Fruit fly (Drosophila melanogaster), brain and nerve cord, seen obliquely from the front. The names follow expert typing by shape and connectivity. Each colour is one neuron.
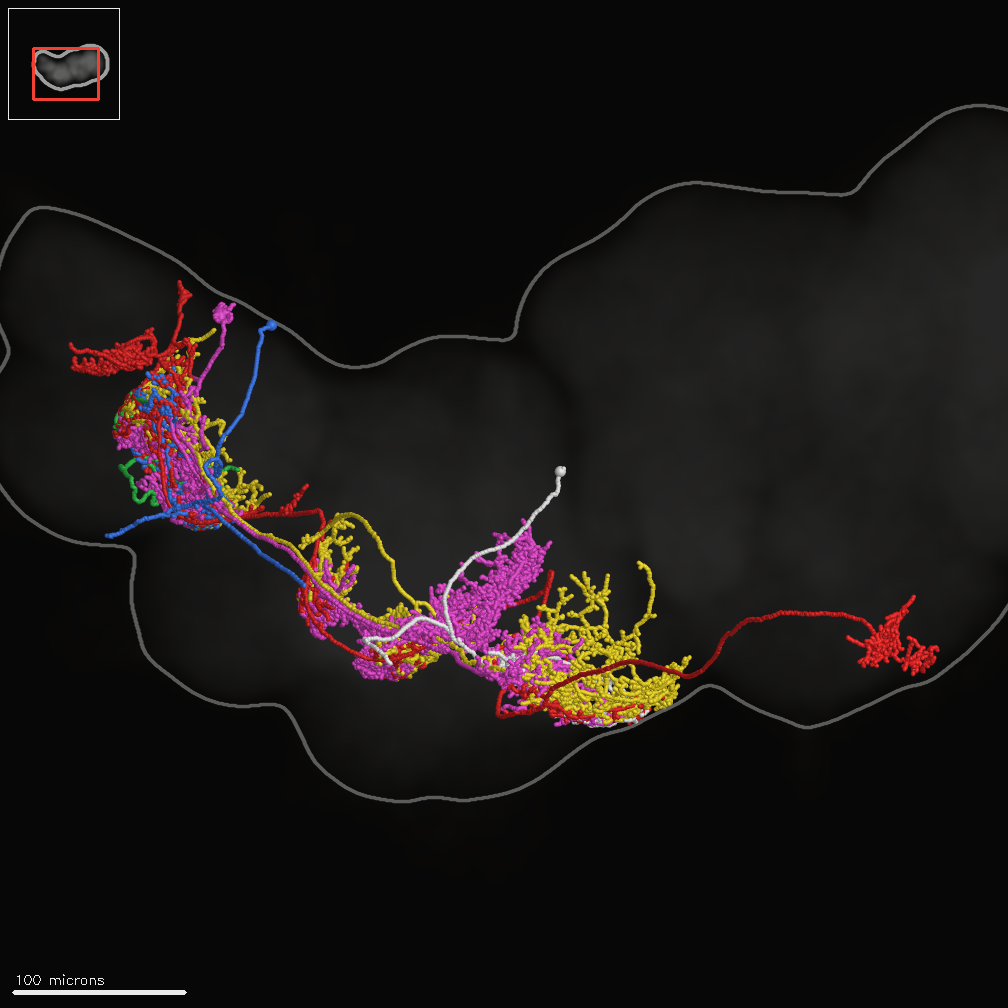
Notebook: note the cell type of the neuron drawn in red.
AN01B002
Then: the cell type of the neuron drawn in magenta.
IN01B001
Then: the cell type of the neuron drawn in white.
IN23B033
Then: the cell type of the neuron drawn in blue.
IN23B064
